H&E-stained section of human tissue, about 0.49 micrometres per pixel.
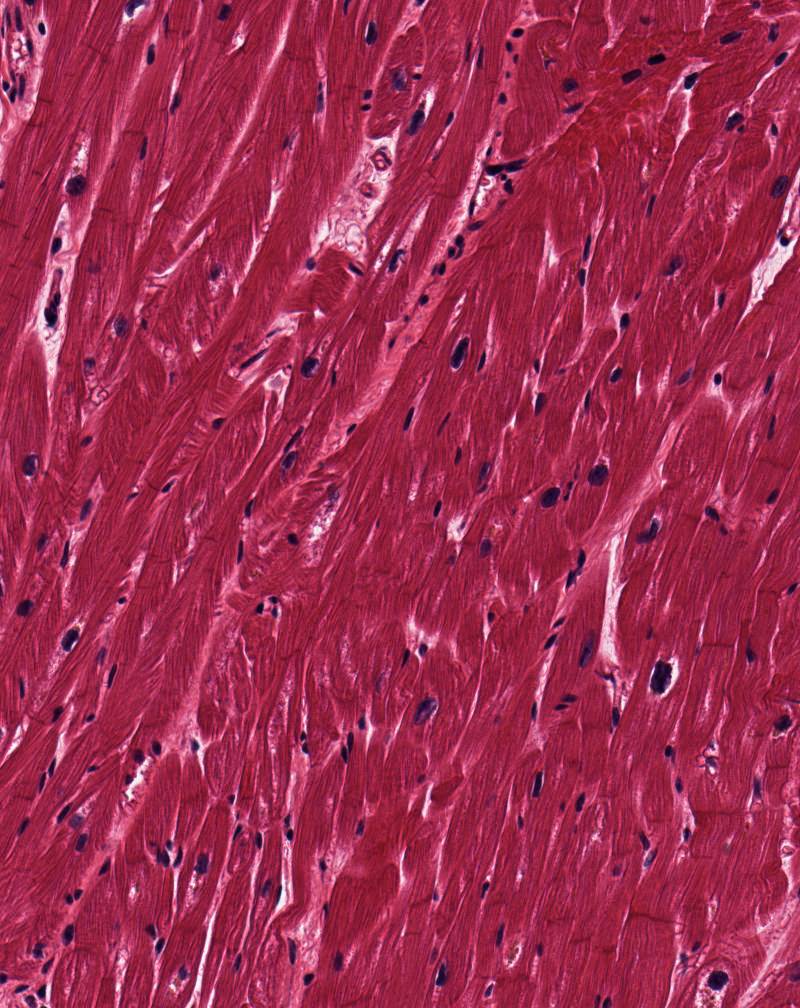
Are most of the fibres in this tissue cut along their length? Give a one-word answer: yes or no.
Yes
